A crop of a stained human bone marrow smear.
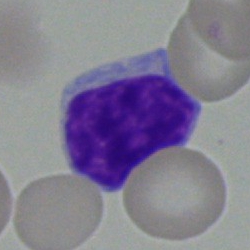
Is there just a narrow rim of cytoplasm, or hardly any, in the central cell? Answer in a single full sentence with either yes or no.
Yes, most of the cell is filled by the nucleus.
